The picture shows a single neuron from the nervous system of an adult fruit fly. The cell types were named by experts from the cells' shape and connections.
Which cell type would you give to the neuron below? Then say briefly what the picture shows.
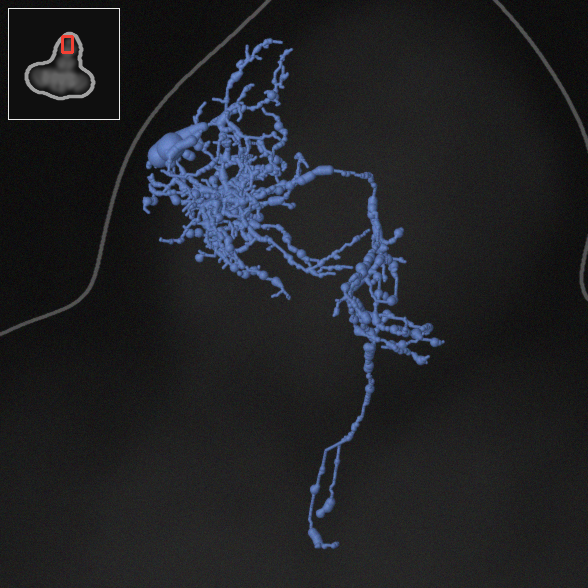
It is of cell type INXXX334. Its broad class is nerve-cord intrinsic neuron. Dozens of branch ends can be seen. As drawn here it is taller than it is wide.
